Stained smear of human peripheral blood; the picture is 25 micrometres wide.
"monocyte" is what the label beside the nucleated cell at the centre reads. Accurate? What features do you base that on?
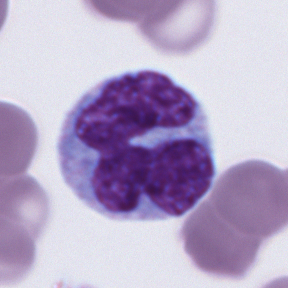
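The cell is about 14 micrometres across, round and smooth in outline. Its nucleus covers about 70% of the cell's area and is folded into broad lobes linked by thick connections rather than thin threads, with a pale cleft running in from the right side. The chromatin is dark purple and coarsely clumped, with small paler spots; no nucleoli are visible. No coarse or brightly coloured granules appear in the cytoplasm.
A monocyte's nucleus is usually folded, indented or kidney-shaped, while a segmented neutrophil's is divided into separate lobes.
The fold, the thick connections and the cleft favour monocyte over segmented neutrophil.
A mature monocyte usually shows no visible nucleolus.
The missing nucleoli agree with that.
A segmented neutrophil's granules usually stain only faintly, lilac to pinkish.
So the lack of coarse, bright granules suits either name. Monocyte is the right name for this cell.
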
